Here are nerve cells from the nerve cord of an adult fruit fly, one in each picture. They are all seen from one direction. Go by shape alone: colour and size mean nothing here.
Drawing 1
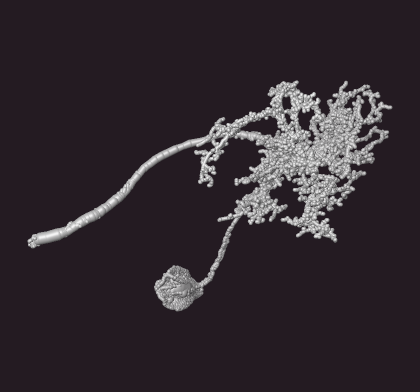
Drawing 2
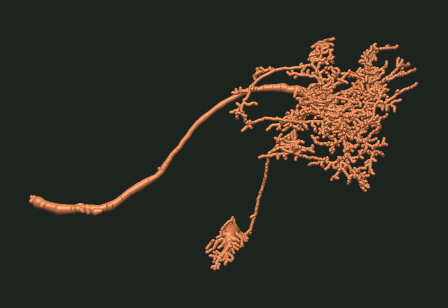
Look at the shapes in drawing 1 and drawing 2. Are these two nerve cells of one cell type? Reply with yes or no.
yes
